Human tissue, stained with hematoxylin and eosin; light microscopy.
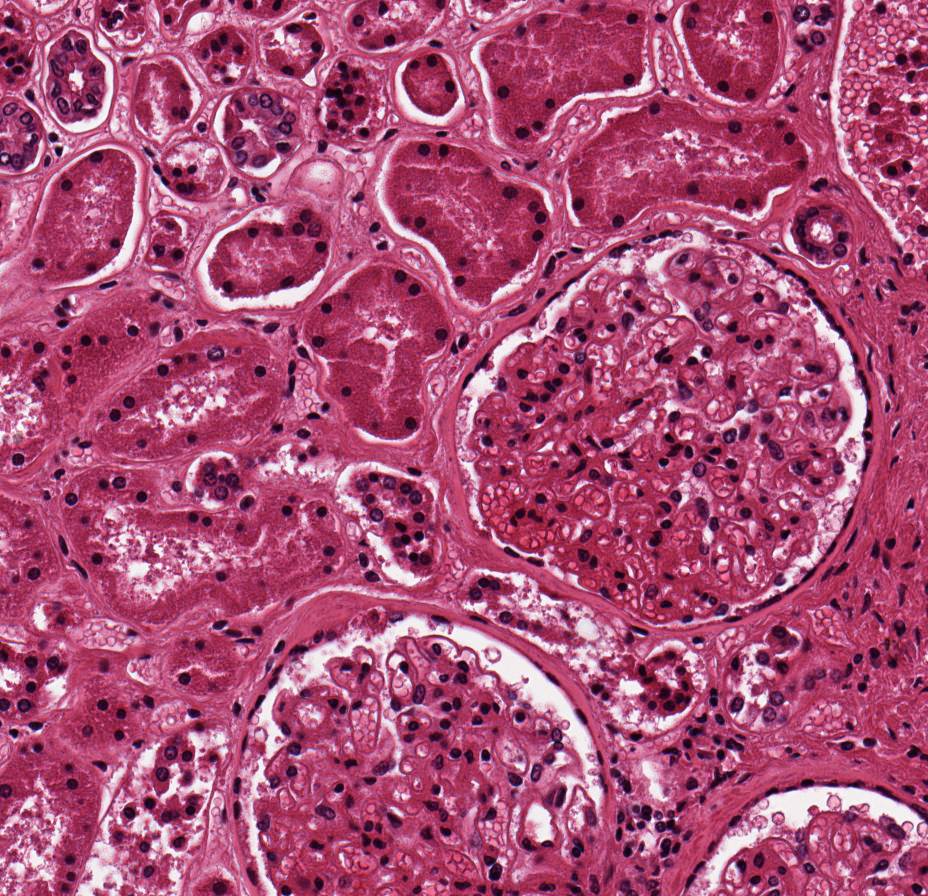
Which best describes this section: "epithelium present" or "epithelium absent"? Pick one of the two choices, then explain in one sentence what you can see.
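Epithelium present. The larger tubules are lined by cells with deeply eosinophilic granular cytoplasm and round dark nuclei.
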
